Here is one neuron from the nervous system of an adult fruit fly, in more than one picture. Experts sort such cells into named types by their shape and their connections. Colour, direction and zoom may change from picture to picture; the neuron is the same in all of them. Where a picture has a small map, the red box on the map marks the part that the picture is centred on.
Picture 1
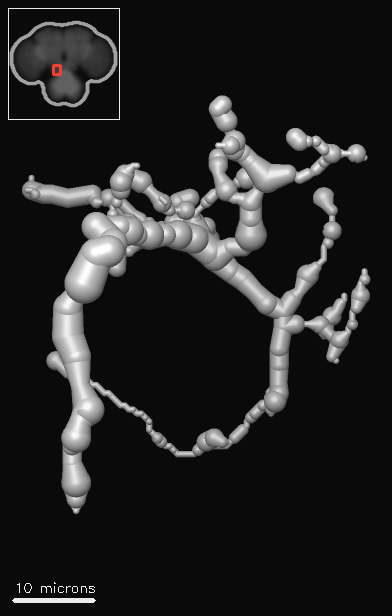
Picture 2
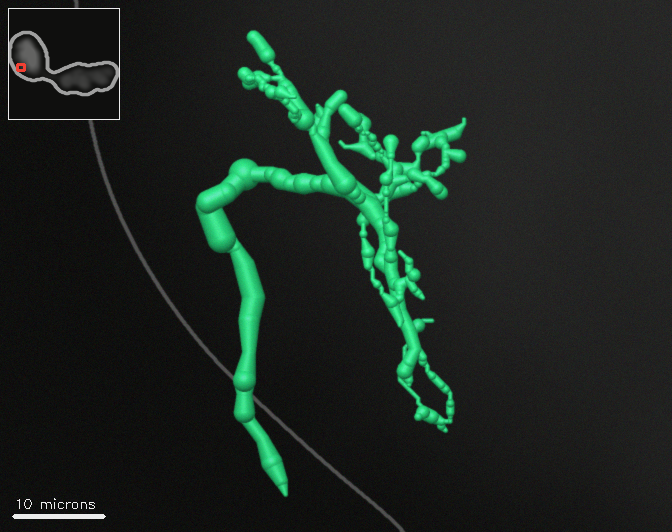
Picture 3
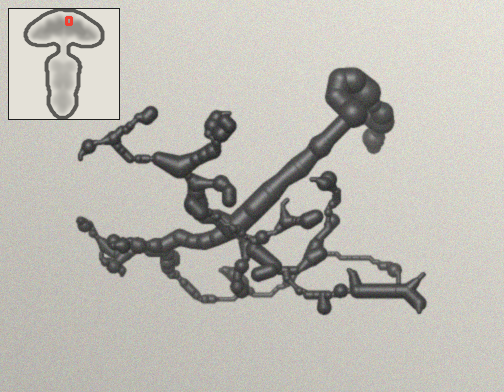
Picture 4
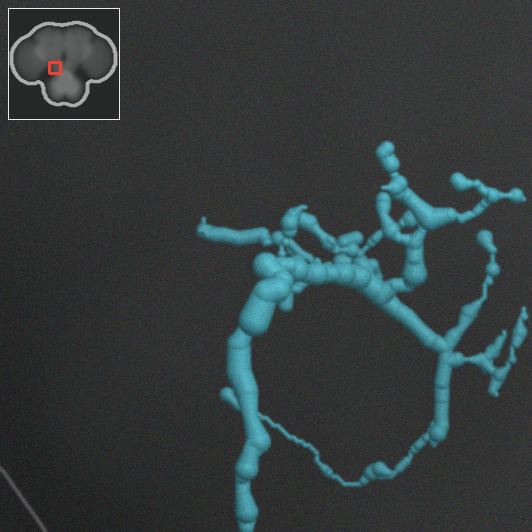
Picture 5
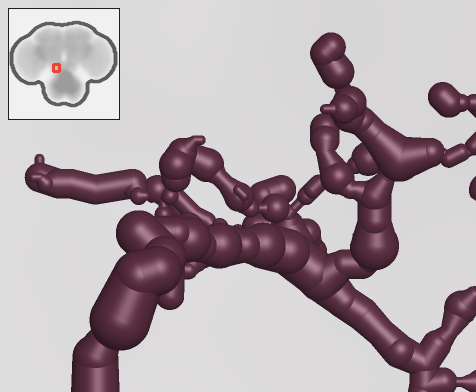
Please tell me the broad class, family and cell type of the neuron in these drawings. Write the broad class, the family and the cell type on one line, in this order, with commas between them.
sensory neuron entering the brain, class mechanosensory, aPhM2b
